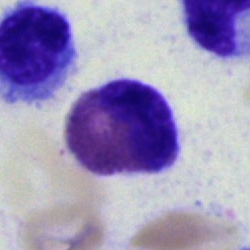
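Basophil. Outline: roughly round, with a smooth edge. Nuclear material: deep purple and dense-looking. Left of the centre: a paler, pinkish-lilac patch. Vacuoles: none clearly seen.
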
